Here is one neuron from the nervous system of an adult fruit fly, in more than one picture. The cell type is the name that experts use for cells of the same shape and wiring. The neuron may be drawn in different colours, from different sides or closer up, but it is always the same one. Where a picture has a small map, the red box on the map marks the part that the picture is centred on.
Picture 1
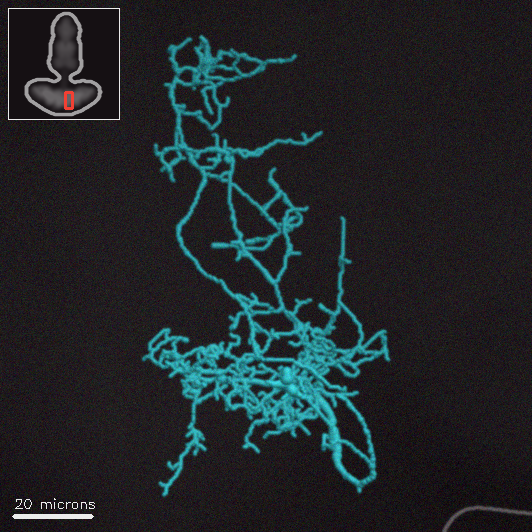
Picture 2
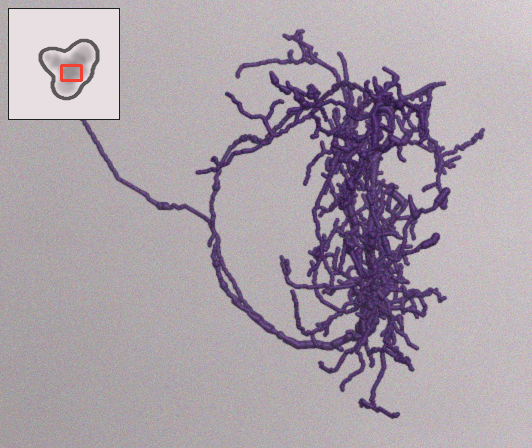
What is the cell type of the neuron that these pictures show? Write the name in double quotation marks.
"LAL012"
